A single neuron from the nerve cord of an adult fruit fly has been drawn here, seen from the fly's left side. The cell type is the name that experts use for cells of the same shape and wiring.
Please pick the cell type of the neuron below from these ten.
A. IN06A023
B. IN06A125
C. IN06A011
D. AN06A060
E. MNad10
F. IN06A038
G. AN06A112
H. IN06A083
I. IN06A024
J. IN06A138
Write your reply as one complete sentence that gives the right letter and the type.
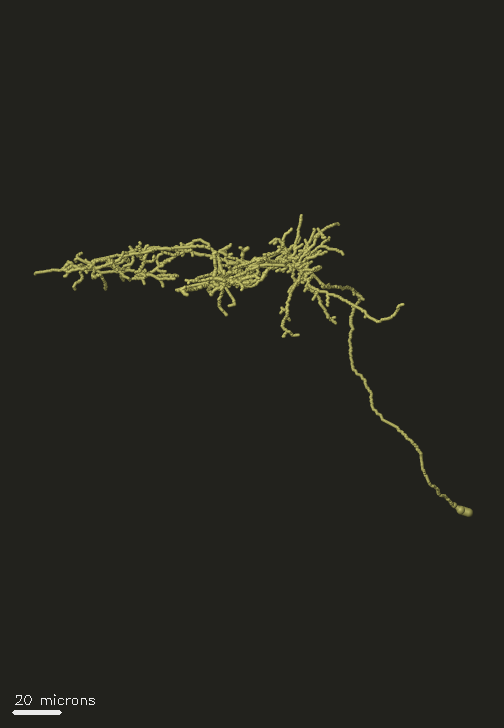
The cell type that the neuron has is IN06A023, option A.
